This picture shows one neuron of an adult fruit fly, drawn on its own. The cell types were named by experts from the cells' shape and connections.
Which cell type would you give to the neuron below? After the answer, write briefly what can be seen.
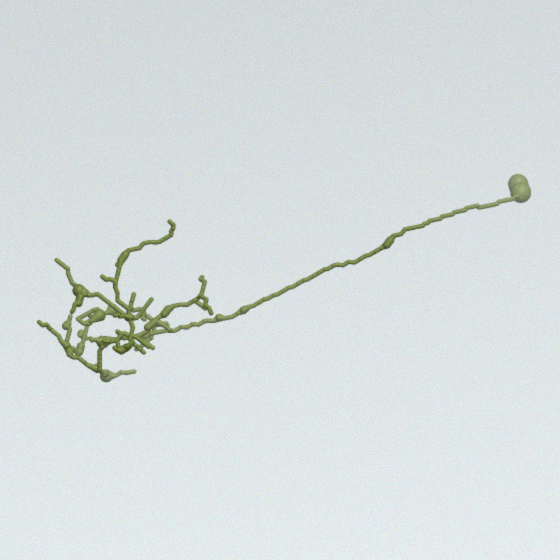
Its cell type is Cm4. Its broad class is optic-lobe intrinsic neuron. In this view it is more than twice as wide as it is tall.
